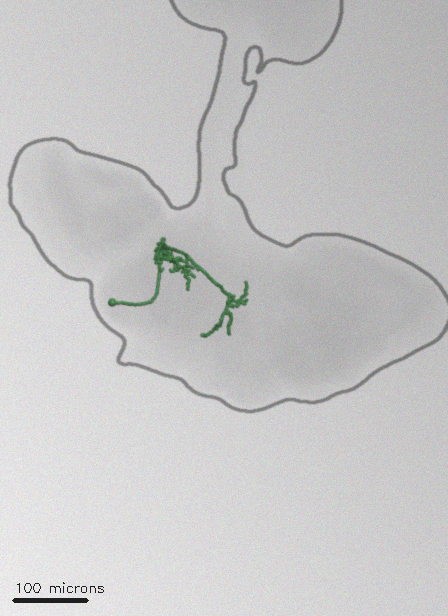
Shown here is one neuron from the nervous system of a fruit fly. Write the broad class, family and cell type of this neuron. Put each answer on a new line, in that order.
central-brain intrinsic neuron
hemilineage WEDa2
PLP028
